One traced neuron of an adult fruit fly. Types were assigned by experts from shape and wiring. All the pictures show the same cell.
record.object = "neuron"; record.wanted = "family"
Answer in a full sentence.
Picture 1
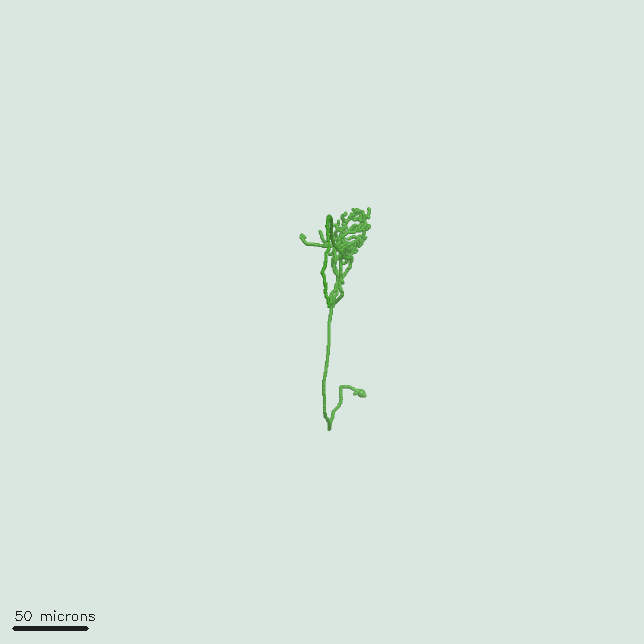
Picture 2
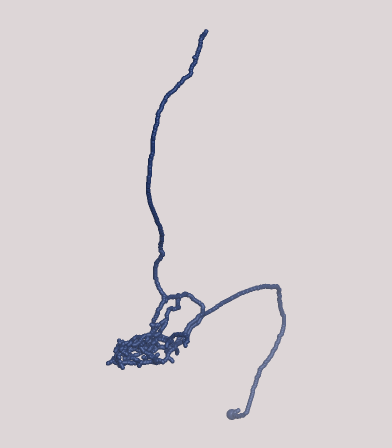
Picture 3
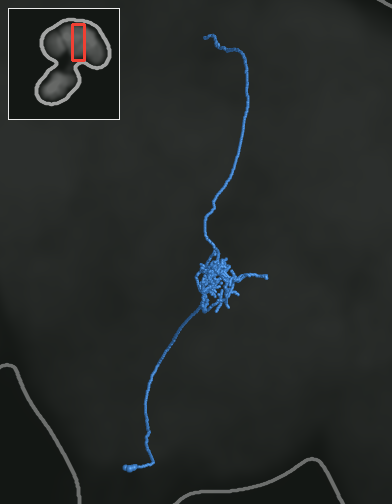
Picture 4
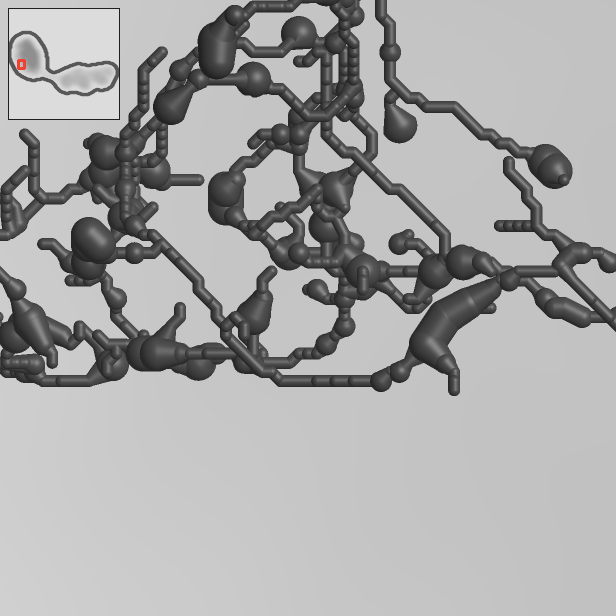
The family is hemilineage LB5.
